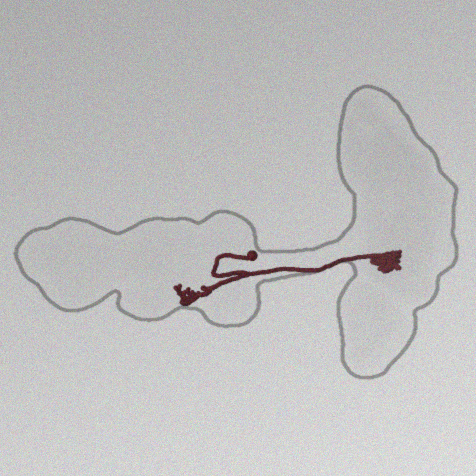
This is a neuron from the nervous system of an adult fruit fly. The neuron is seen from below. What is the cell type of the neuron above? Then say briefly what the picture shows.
It is of cell type ANXXX404. This is an ascending neuron. It reaches both the brain and the nerve cord, passing through the neck. The cell body is in the middle of the picture.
